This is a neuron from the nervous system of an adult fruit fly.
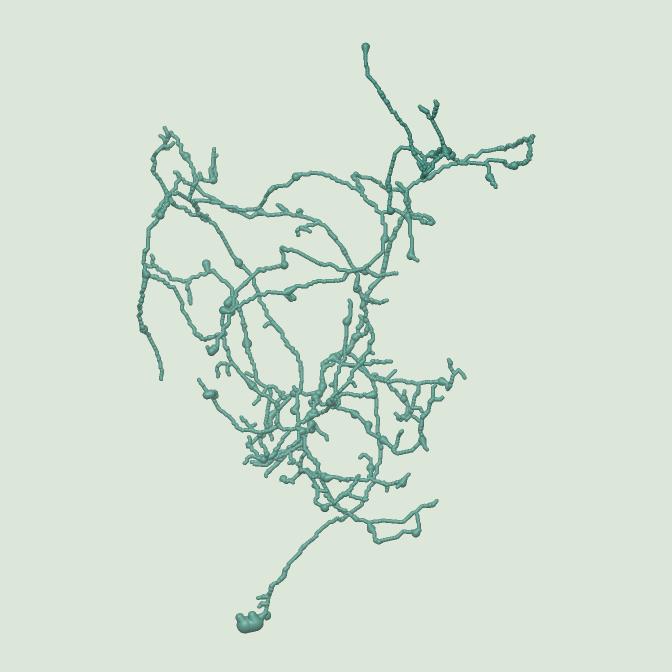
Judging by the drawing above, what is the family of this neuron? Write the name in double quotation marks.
"hemilineage ALv2"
